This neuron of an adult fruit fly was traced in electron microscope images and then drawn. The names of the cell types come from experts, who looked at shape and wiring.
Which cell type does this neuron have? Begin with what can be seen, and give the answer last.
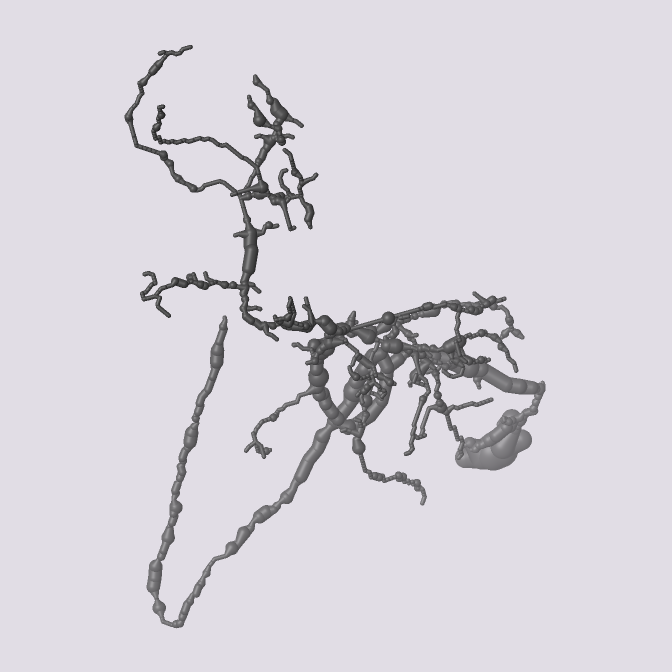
Dozens of branch ends can be seen. In this view it is taller than it is wide. Its broad class is motor neuron of the brain. It is of cell type MNx03.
